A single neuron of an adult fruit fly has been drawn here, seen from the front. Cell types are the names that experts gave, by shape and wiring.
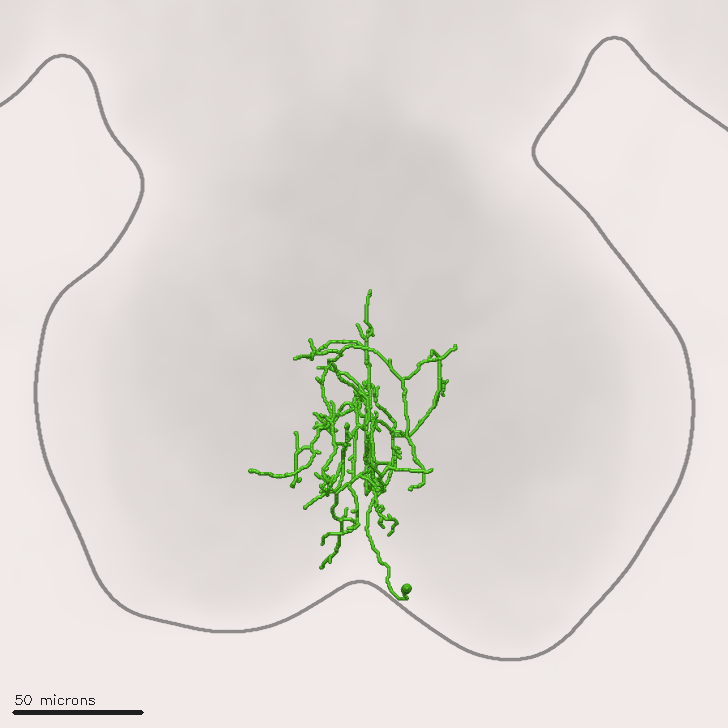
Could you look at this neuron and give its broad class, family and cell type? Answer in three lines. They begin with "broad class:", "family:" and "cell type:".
broad class: nerve-cord intrinsic neuron
family: hemilineage 05B
cell type: IN05B075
